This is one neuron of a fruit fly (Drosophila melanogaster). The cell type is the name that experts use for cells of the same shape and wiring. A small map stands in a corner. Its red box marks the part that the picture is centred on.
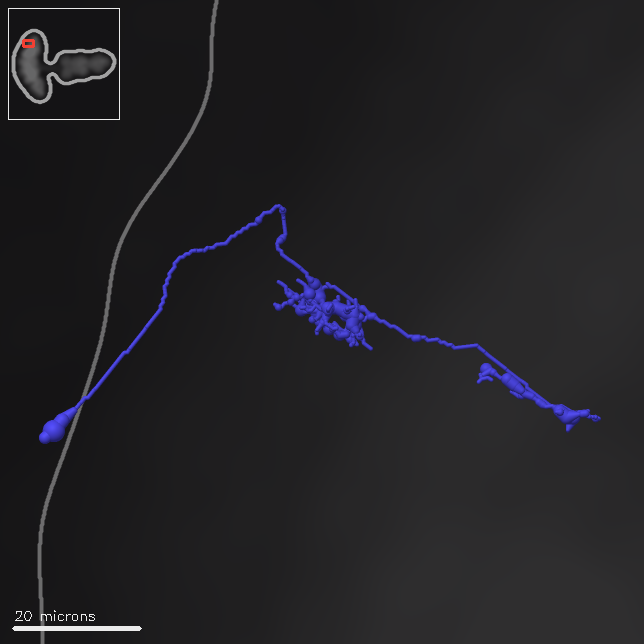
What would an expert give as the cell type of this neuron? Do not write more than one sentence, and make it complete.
The neuron here is of the cell type Mi9.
